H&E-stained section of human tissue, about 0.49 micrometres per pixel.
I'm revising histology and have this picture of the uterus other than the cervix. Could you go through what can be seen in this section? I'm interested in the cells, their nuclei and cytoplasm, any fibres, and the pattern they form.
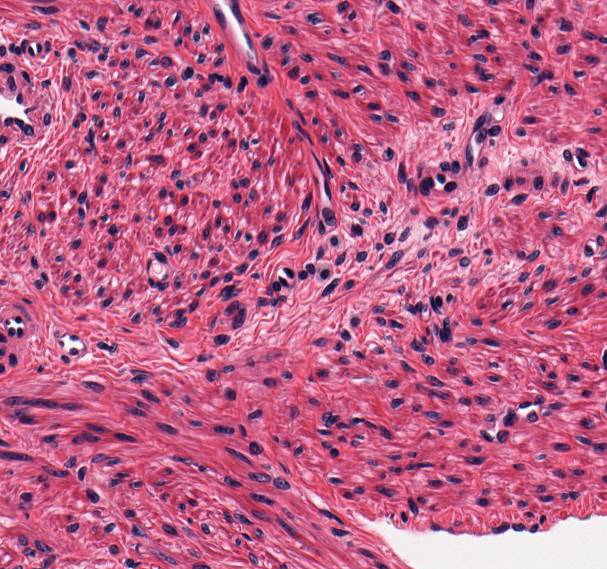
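It's densely packed spindle cells, running in fascicles that head off in different directions. Their cytoplasm is pink and finely fibrillar and just merges into the pink stroma around them. There are no glands or epithelium anywhere in the field, and no fat cells either.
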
